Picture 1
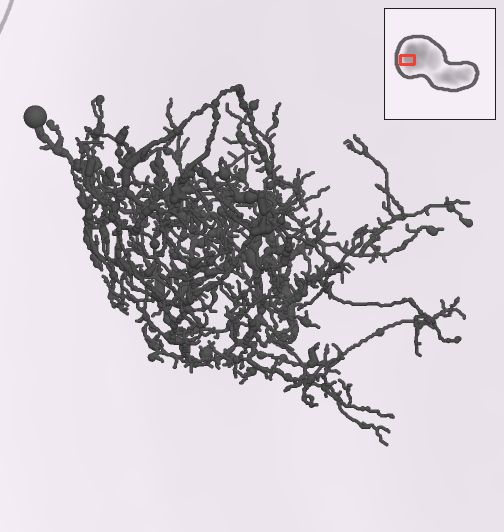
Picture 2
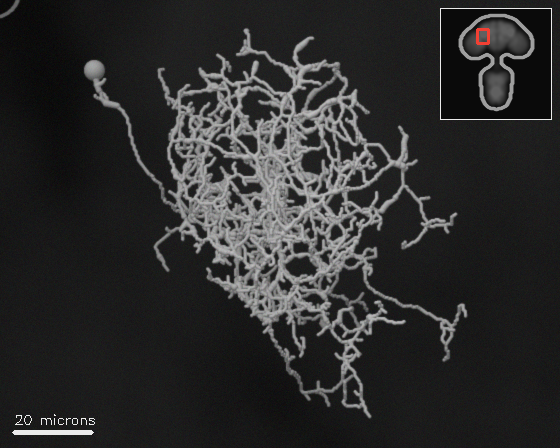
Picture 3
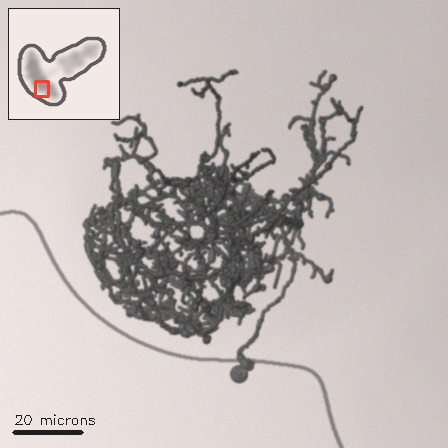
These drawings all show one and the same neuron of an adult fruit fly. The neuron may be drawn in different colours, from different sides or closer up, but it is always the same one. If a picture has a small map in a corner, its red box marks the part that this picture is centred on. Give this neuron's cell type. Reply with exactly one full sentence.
The cell type held by this neuron is AVLP399.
